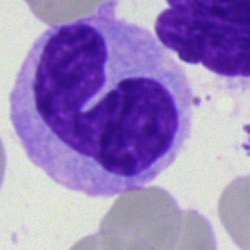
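Monocyte, the cell in the middle of this stained human bone marrow smear under the light microscope. Its outline is round. Now look at the nucleus: it is kidney-shaped, with a deep, narrow cleft coming in from the top. The chromatin is dense, dark purple and somewhat clumped, and the cytoplasm around it is pale lilac.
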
